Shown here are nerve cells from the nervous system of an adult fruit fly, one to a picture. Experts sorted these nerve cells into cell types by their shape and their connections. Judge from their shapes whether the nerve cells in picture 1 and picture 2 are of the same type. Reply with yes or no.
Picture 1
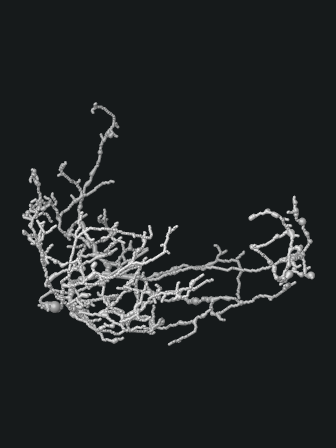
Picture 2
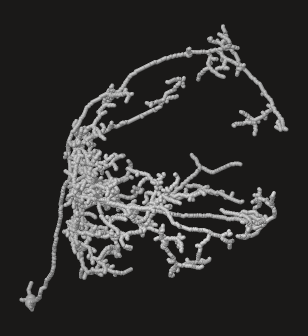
yes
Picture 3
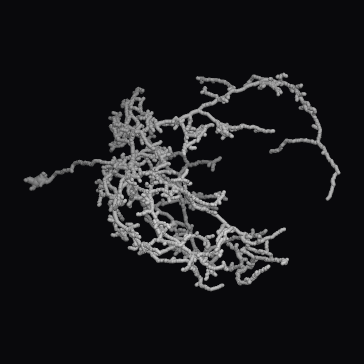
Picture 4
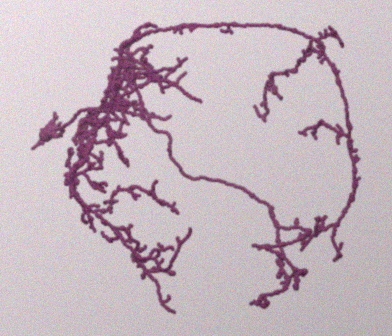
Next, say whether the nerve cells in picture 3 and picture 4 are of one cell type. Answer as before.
no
